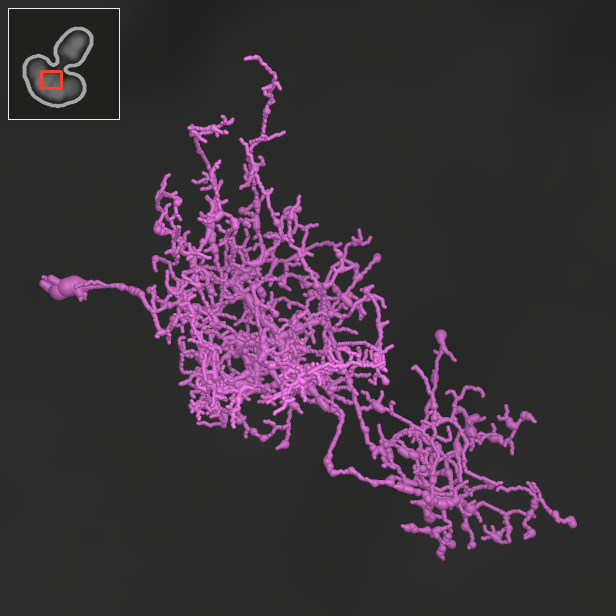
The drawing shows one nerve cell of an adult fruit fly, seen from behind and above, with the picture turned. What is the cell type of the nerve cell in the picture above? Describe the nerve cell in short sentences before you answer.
Its cell body lies on the left of the picture. The picture shows more than a hundred branch ends. This is a central-brain intrinsic neuron. The cell type is GNG033.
